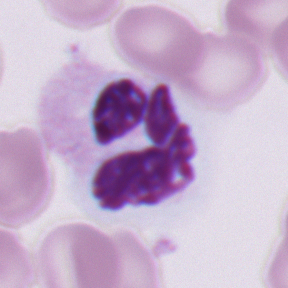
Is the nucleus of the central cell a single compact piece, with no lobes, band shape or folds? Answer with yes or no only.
No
